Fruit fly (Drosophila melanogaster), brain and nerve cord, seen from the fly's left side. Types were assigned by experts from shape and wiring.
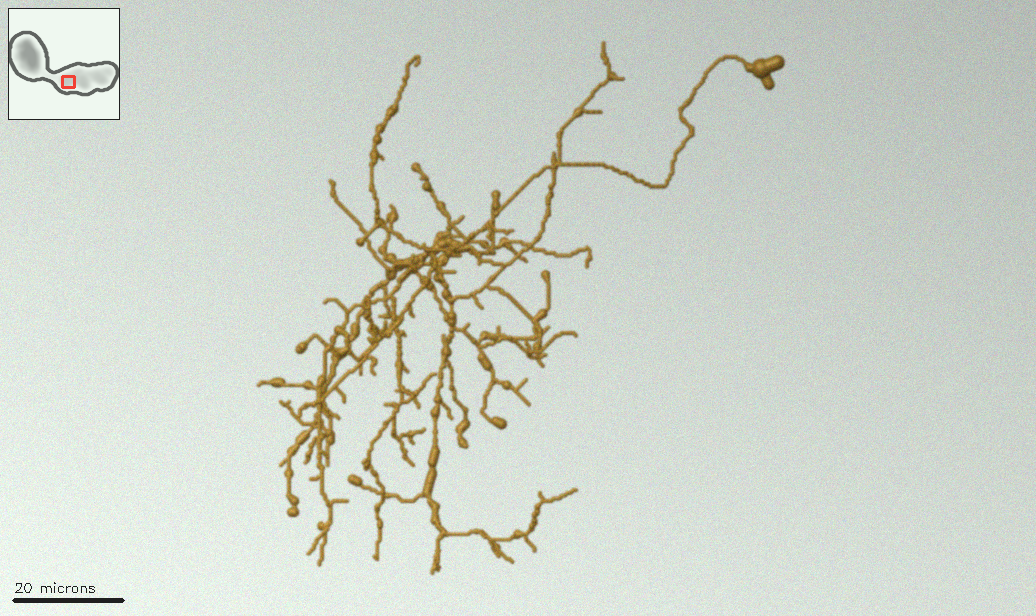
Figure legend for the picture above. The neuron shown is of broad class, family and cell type: nerve-cord intrinsic neuron; hemilineage 21A; IN21A037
